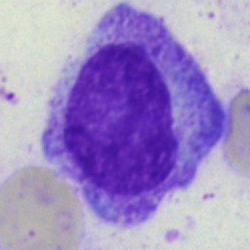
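Promyelocyte, central cell, stained human bone marrow smear. The outline is irregular and angular rather than round. The nucleus lies off-centre, toward the left side of the cell. The cytoplasm stains blue-purple, with a paler zone just to the right of the nucleus.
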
